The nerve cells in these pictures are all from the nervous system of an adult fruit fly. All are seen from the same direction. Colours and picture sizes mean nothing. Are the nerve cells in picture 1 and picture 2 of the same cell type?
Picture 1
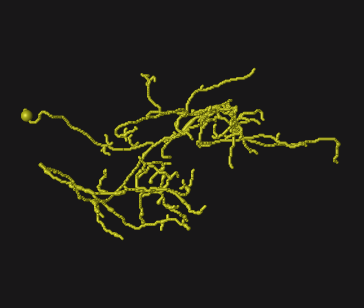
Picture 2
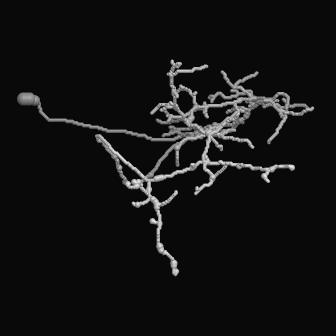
no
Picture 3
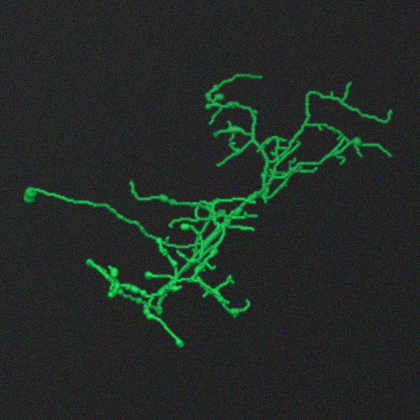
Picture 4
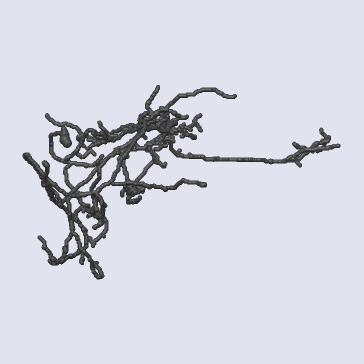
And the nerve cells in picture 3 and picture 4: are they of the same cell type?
no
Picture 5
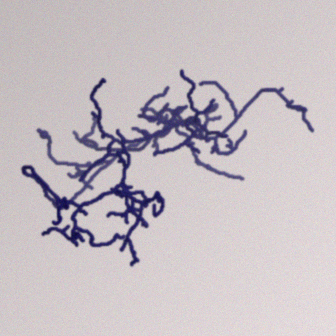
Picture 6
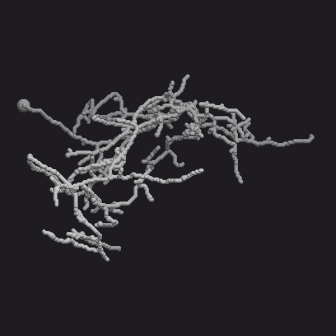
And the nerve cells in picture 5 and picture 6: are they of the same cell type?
no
